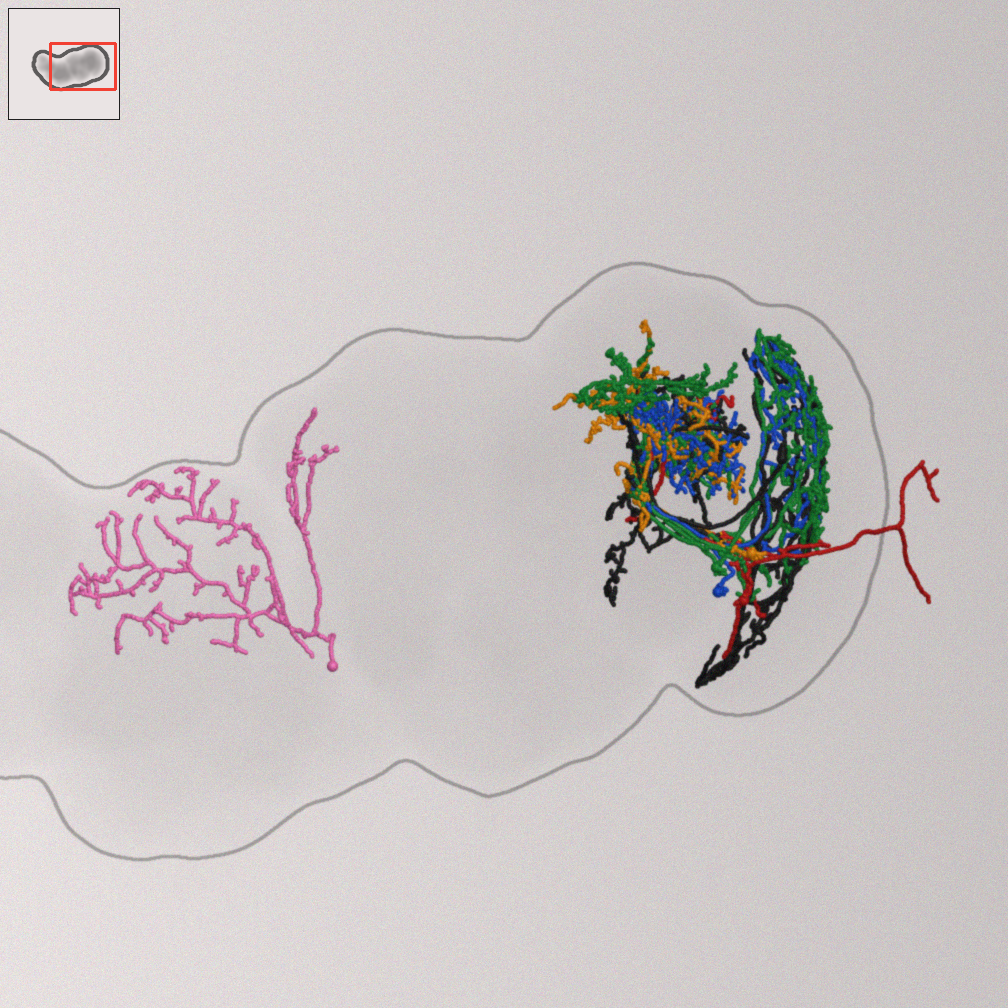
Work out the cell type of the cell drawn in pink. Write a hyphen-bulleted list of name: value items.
- cell type: MeVP39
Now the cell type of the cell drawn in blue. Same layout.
- cell type: MeVC24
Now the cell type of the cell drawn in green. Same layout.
- cell type: MeVC20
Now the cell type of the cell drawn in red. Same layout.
- cell type: Lat1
